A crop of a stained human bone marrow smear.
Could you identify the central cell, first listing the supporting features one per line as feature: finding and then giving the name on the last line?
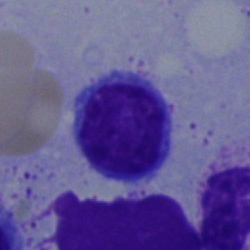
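Shape: round and smooth, as far as I can tell
Cytoplasm: only a thin rim around the nucleus
Cytoplasmic colour: blue
Chromatin: fine and fairly even, no coarse clumps
Verdict: lymphocyte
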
